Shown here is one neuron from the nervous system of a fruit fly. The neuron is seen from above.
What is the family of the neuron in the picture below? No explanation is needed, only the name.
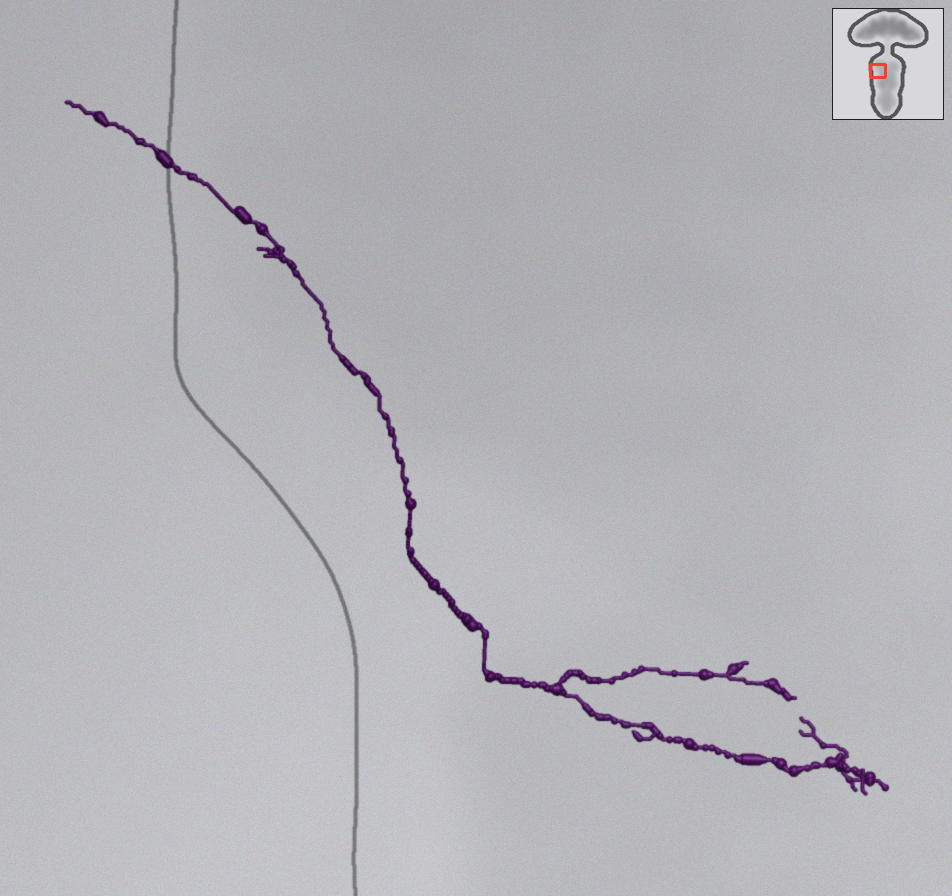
class gustatory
